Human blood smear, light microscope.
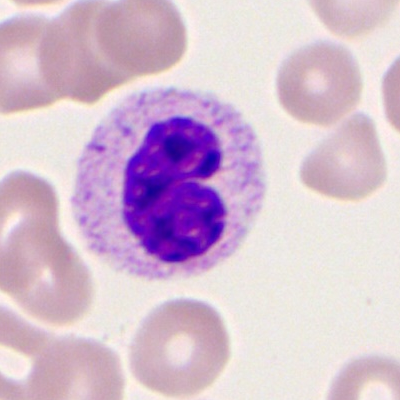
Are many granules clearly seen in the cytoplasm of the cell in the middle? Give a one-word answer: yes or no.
Yes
